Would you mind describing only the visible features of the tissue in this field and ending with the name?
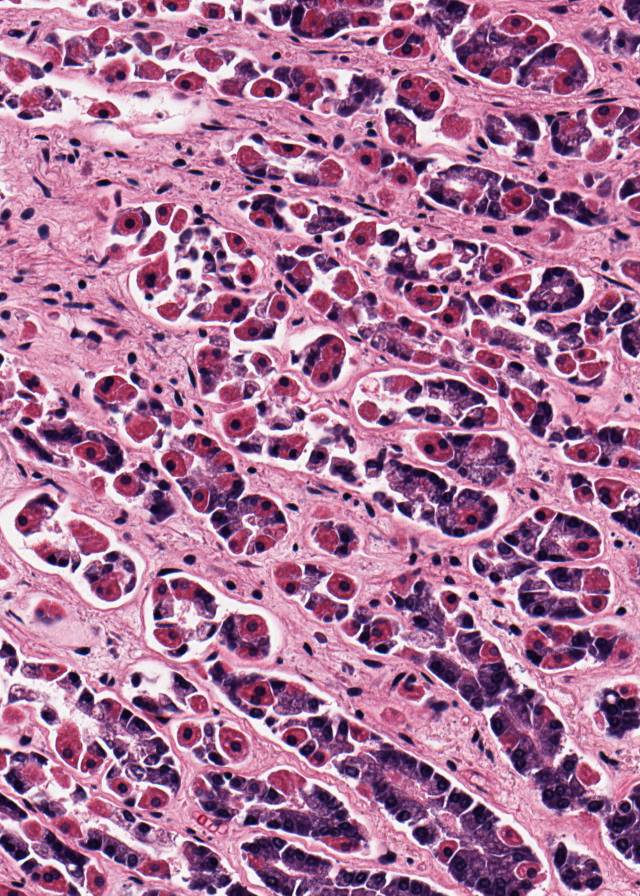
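Parietal cells are rounded to polygonal and larger than the adjacent chief cells. Gland lumens are narrow slits or scarcely visible. Between the glands lies pale pink fibrous stroma with scattered small, dark, elongated nuclei, widest toward the upper left. No surface lining epithelium is present in the field. The tissue is stomach.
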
